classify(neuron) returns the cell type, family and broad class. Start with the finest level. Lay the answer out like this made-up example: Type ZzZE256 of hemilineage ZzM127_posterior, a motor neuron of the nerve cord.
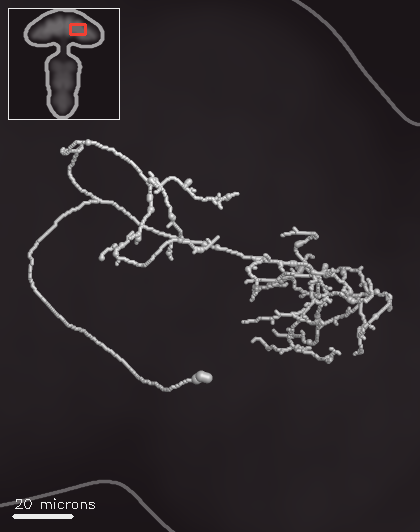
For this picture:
Type LHPV5c1_a of hemilineage DL1_dorsal, a central-brain intrinsic neuron.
